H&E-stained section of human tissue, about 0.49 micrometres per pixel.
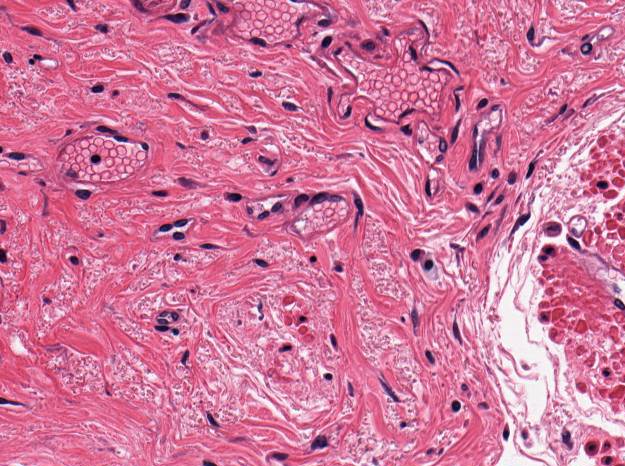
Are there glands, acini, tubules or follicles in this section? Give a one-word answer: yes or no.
No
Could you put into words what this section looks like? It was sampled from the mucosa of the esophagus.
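Wavy pink collagen bundles run in many directions across the field. Small rounded bundles at upper left and along the top show a honeycomb of tiny clear rings, consistent with myelinated nerve fibres cut across. Dark nuclei, mostly spindle-shaped to oval, lie singly.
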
